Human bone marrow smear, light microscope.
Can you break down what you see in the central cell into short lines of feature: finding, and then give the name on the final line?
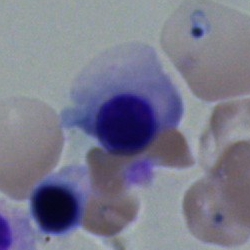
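Cytoplasm: plentiful, pale lavender-blue
Granules: none visible in the cytoplasm
Nucleus: off-centre, in the lower part of the cell
Chromatin: dark, fairly uniform purple
Cell: erythroblast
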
